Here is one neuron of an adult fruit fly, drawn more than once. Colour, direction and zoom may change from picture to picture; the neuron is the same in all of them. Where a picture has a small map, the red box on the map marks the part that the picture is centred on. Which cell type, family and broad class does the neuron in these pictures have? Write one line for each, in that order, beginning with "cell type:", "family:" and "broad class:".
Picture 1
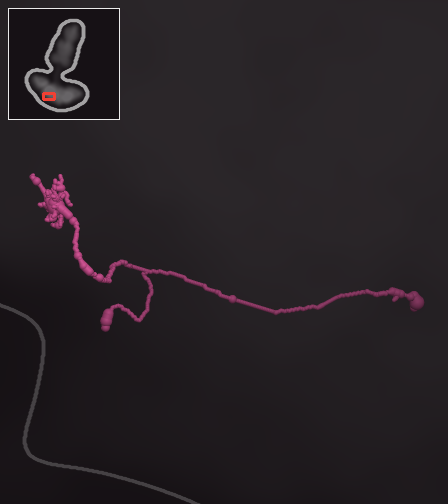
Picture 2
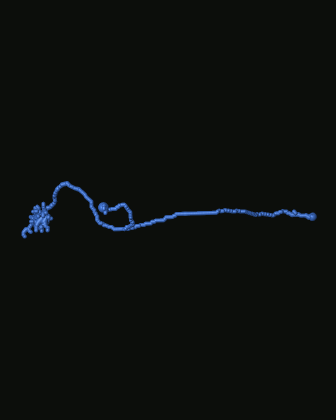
cell type: TuBu07
family: hemilineage AOTUv3_dorsal
broad class: central-brain intrinsic neuron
